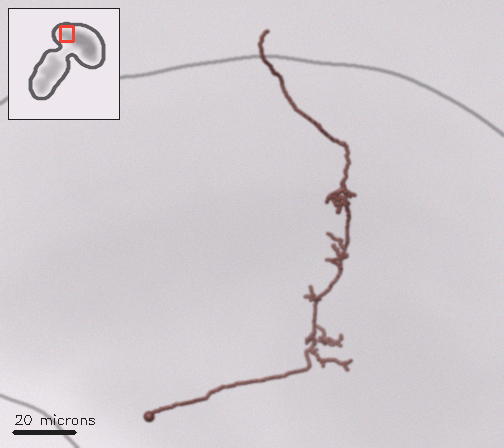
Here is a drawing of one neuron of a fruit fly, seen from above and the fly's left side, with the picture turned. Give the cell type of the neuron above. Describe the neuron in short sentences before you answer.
It lies in the brain. By the scale bar it is about 130 microns tall in this view. This is an optic-lobe intrinsic neuron. Its cell type is C2.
